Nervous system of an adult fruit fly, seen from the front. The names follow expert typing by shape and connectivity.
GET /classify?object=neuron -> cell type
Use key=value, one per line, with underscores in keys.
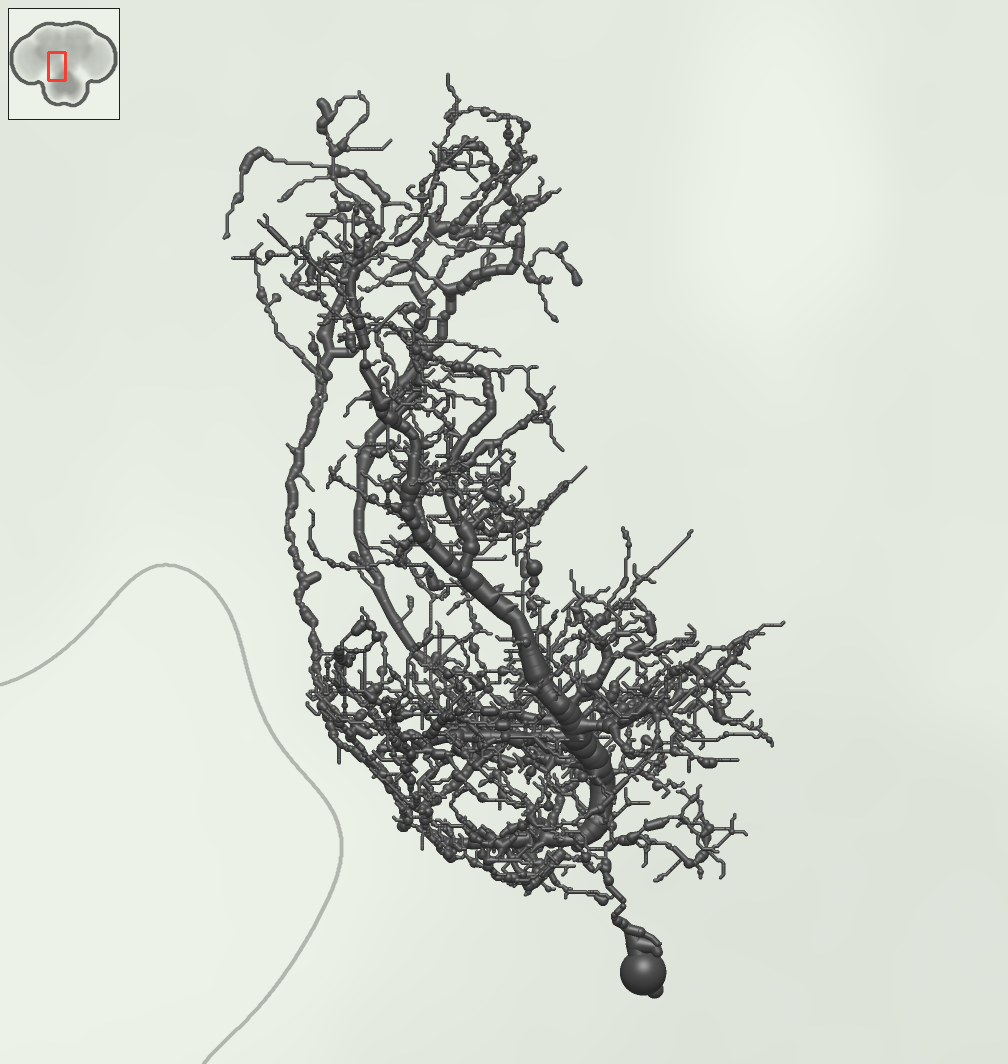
cell_type=GNG494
